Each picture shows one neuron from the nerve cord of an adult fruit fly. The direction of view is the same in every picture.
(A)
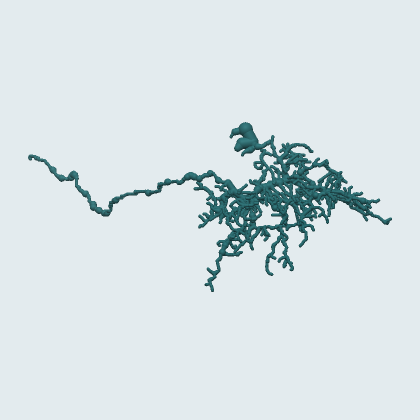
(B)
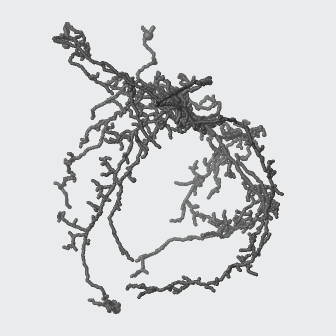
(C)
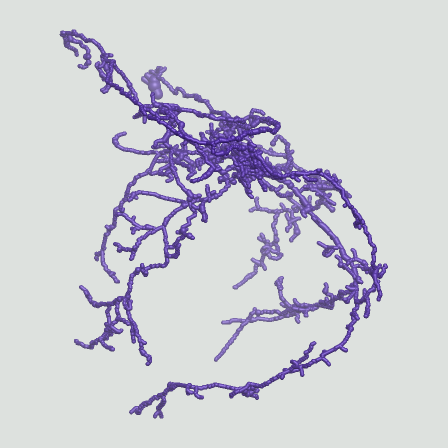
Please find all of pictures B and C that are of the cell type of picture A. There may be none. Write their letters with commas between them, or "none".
none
